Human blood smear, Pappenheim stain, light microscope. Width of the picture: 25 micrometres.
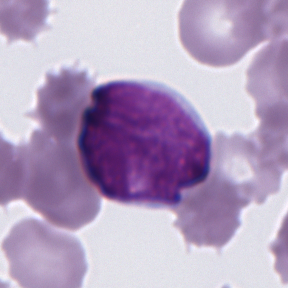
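Myeloblast, central cell. Rounded outline, lower edge flatter. Nucleus occupies nearly the entire cell, with a paler patch in its lower middle. Thin pale blue cytoplasmic rim visible, chiefly along the right side.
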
